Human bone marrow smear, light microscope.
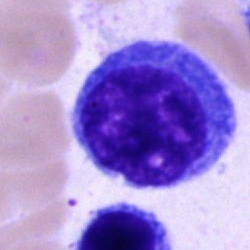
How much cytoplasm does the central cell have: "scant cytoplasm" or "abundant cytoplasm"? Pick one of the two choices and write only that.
Scant cytoplasm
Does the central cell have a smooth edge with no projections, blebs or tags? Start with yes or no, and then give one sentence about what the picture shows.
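Yes. The cell has a rounded outline with a smooth edge.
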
